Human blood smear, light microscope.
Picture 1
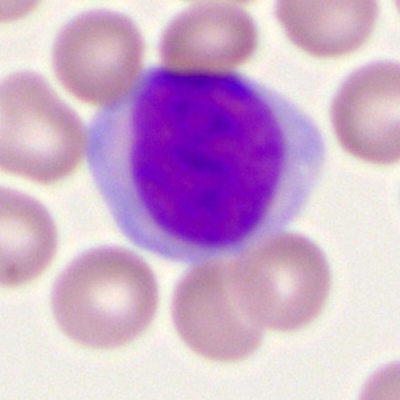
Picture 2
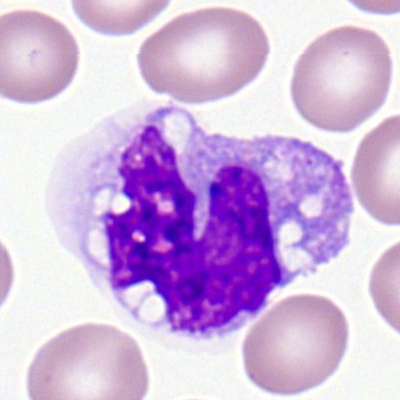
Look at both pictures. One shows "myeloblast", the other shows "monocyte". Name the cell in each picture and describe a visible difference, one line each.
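Picture 1 is a myeloblast. No vacuoles are seen in the cytoplasm.
Picture 2 is a monocyte. Several clear round vacuoles lie in the cytoplasm.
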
